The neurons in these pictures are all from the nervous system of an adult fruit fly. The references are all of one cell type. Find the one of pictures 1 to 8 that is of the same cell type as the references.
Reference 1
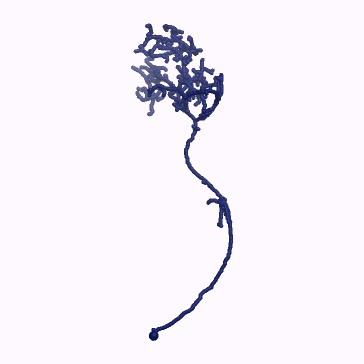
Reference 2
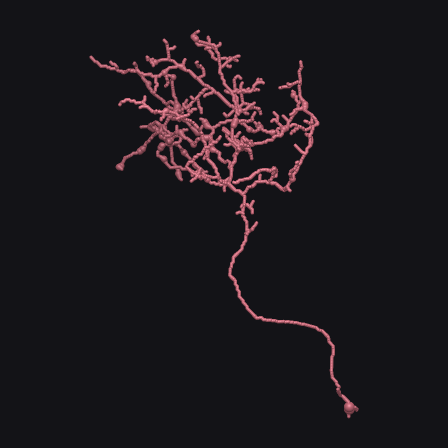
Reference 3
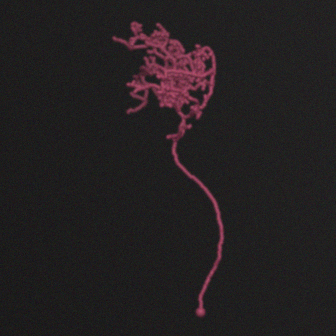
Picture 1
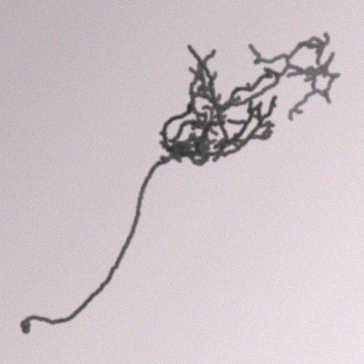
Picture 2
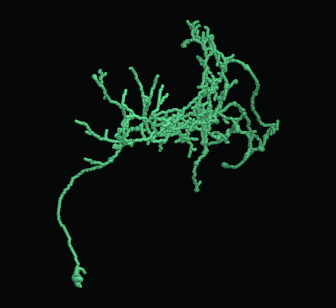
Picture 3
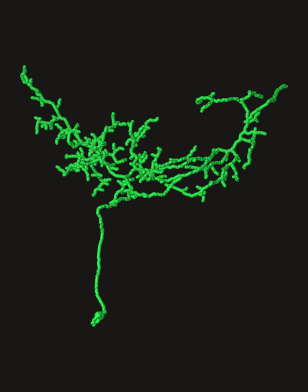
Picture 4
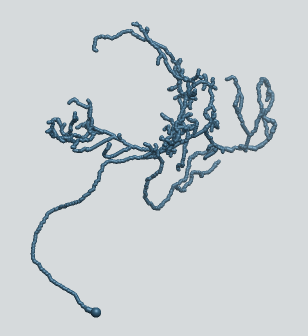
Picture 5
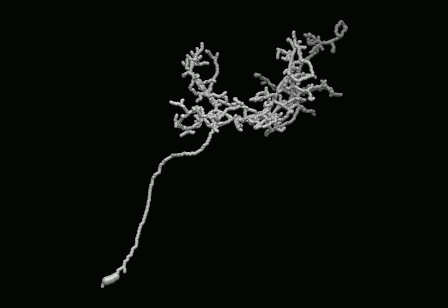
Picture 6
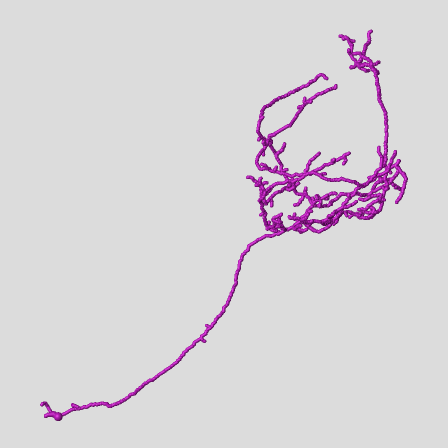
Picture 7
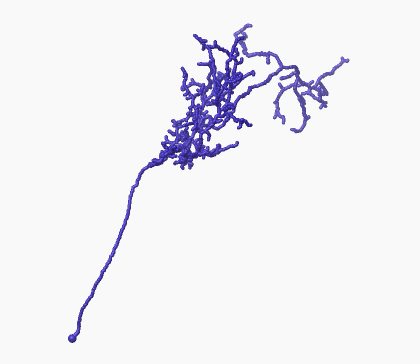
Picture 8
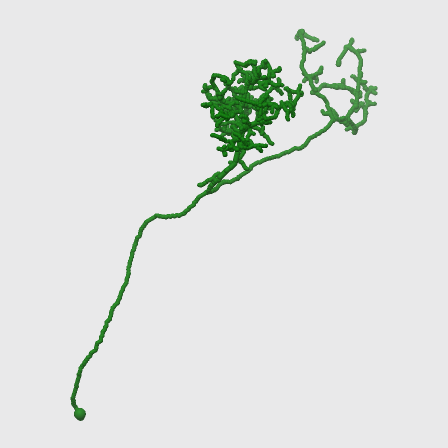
Picture 2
